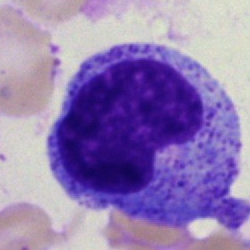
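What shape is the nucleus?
Kidney-like, with a broad notch on its lower right side.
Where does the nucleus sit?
Off-centre, toward the upper left of the cell.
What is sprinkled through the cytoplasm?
Many small purple granules.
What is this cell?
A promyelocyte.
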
